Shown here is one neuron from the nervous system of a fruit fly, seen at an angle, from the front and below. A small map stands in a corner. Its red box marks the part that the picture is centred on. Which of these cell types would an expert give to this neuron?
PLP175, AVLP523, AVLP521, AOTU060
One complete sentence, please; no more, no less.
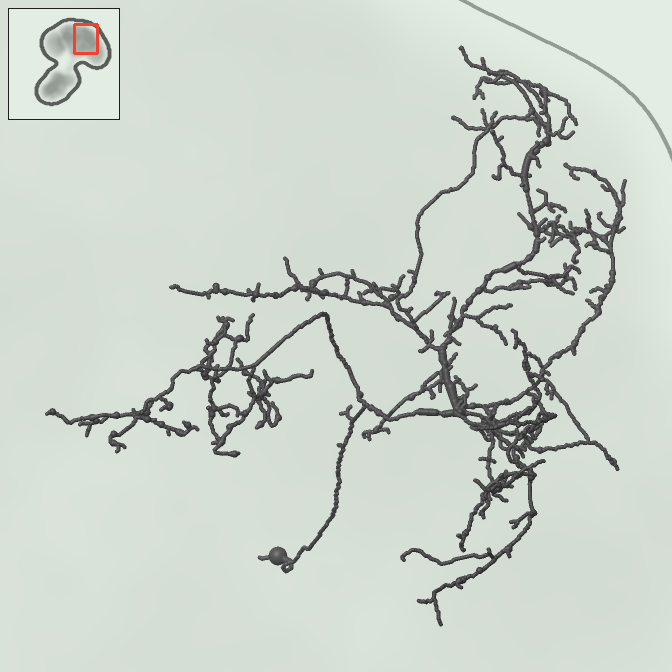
The neuron is of cell type AVLP521.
